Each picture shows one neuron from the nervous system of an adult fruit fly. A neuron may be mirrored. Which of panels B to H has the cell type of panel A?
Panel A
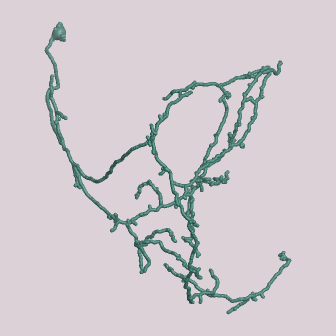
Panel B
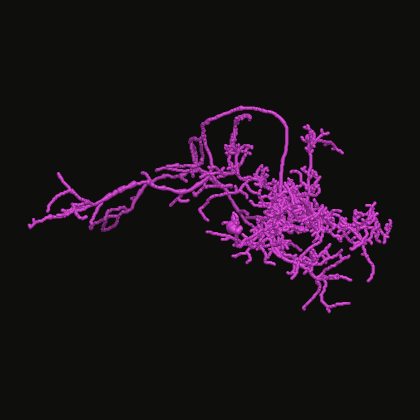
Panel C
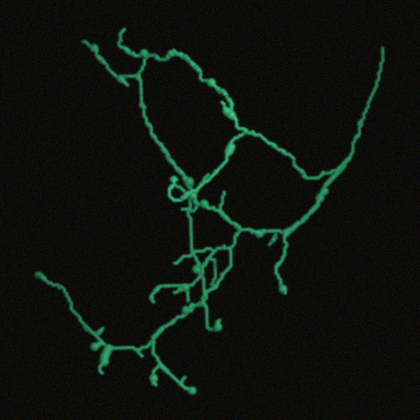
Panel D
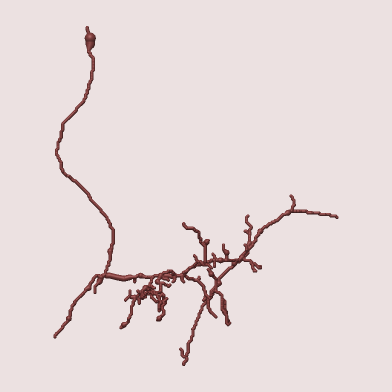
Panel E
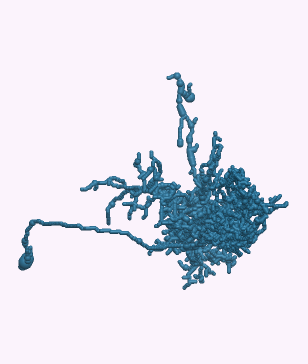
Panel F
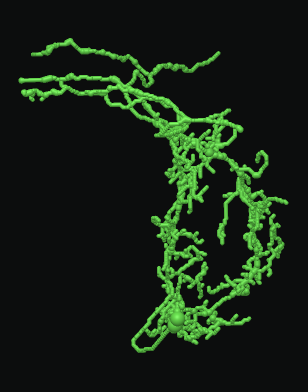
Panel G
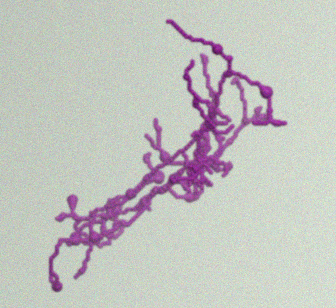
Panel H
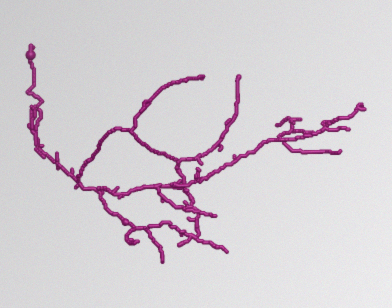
C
